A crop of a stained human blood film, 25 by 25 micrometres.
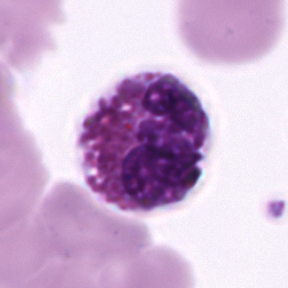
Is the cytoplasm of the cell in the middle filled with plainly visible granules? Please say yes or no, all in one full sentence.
Yes, what the cytoplasm holds is many visible granules.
